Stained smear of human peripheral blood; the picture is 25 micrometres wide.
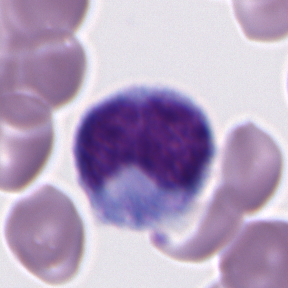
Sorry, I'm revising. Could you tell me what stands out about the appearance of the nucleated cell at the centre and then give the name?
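Its nucleus fills the upper part of the cell, with the indentation facing downward, and shows no nucleoli. Scant cytoplasm lies mainly along the lower side, without distinct granules. Here we have a monocyte.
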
